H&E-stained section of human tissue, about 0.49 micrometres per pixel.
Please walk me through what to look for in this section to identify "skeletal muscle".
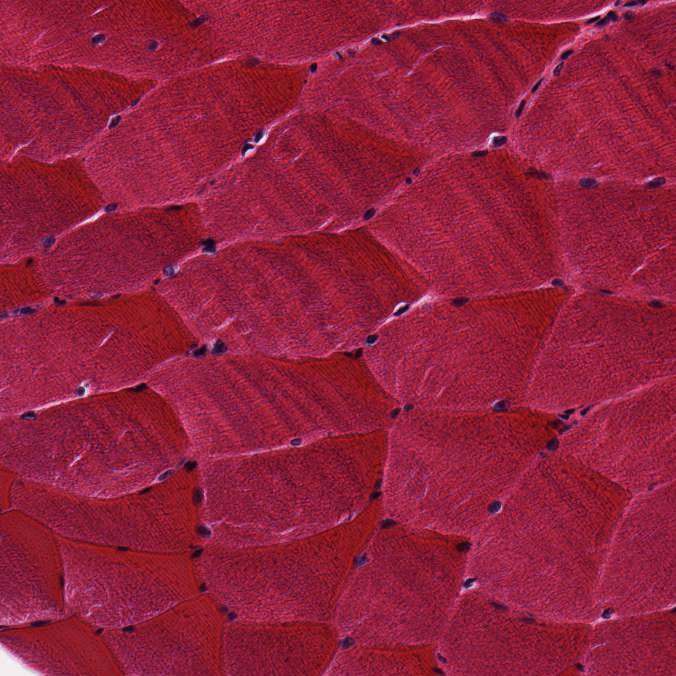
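This section is skeletal muscle. Its fibres have deeply red-staining, eosinophilic cytoplasm and are fairly uniform in size across the field. The nuclei lie at the edges of the fibres rather than in their centres, and they are small, dark, and flattened or oval.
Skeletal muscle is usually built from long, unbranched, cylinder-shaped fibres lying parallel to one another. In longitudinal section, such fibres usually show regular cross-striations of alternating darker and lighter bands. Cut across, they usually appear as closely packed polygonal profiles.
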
